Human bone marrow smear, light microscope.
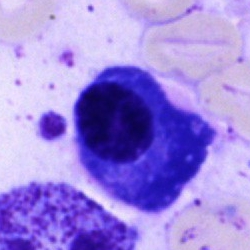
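Plasma cell, with its nucleus sitting off-centre toward the upper left. The chromatin, I notice, is dense and stains very dark purple. Deep blue, abundant cytoplasm spreads widest below and to the right of the nucleus.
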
